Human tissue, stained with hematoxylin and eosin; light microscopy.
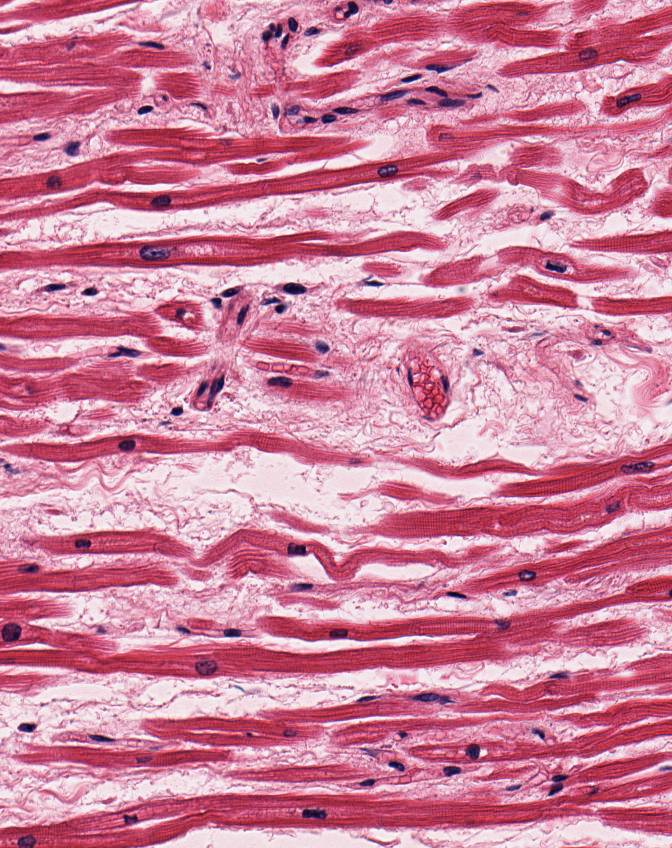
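Atrial appendage of the heart, haematoxylin and eosin. The muscle fibres are cut lengthwise and run roughly horizontally across the whole field; some branch and join neighbouring fibres. Each fibre has oval nuclei lying centrally within it. Small, dark, elongated nuclei are scattered in the connective tissue between the fibres.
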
